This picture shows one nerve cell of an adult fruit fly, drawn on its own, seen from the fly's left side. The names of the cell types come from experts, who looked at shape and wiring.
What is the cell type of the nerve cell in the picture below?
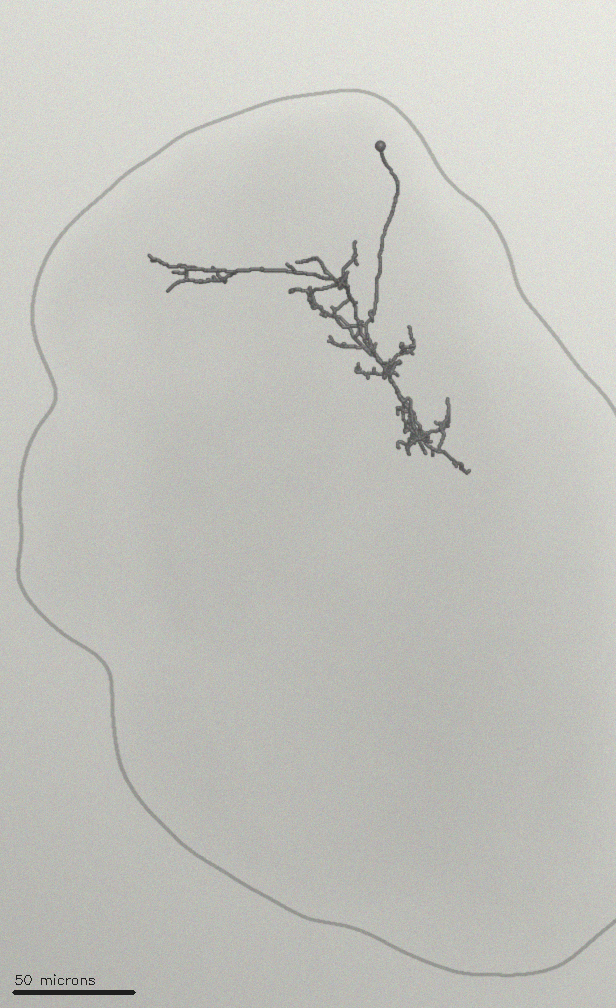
SMP429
